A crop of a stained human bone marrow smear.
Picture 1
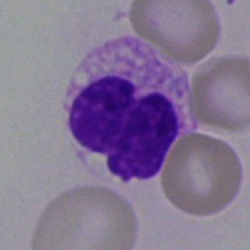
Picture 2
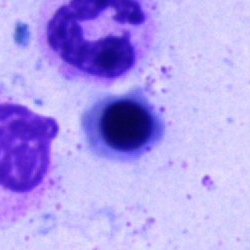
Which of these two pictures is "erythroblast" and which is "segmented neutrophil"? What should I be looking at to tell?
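Picture 1: segmented neutrophil. Picture 2: erythroblast. Granules: many purple granules in the segmented neutrophil; none in the erythroblast.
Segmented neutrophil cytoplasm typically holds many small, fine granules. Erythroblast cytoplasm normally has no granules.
Cytoplasm: pale lilac in the neutrophil; a pale blue-grey rim, broadest on the left, in the erythroblast.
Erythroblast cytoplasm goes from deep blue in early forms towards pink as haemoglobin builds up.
Chromatin: dark purple and dense in the neutrophil; very dark and evenly dense, no visible pattern, in the erythroblast. Nucleoli: not visible in either. Erythroblast nucleus off-centre towards the right. Neutrophil: one small clear vacuole in the cytoplasm, upper left of the nucleus. Outline: roughly round in both, smooth in the erythroblast.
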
